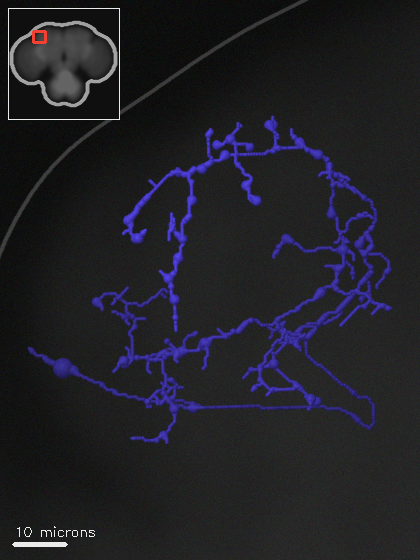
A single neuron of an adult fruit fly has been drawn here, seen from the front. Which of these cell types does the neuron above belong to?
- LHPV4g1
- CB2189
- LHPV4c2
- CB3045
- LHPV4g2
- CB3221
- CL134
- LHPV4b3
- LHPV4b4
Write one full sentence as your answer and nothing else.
By cell type, this neuron is classified as LHPV4b4.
